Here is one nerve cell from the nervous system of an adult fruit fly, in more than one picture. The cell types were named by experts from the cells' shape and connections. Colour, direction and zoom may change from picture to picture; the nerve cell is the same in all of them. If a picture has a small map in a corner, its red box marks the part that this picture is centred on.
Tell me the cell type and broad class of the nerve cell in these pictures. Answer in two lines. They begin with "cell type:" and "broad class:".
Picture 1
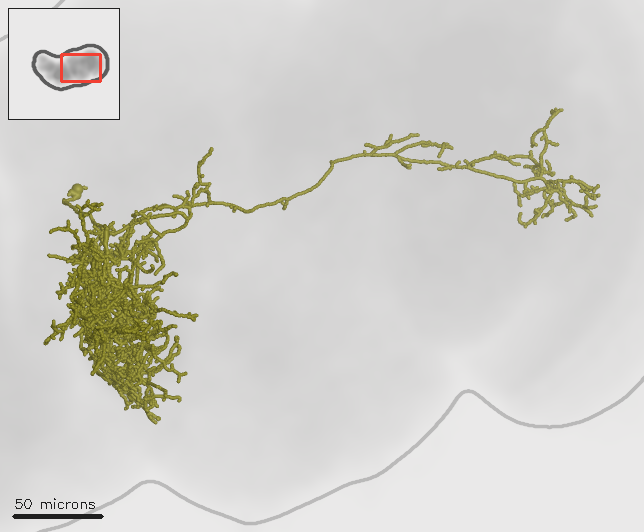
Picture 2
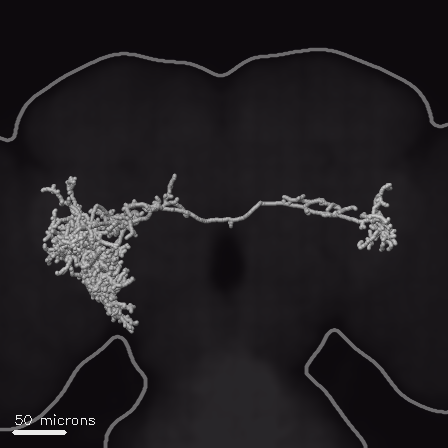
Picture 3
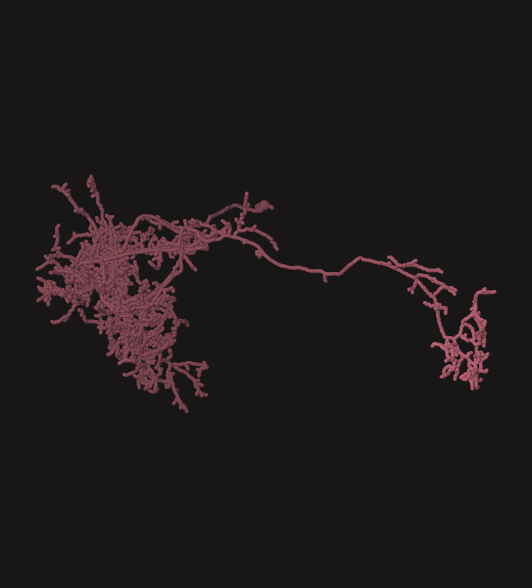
cell type: AVLP502
broad class: central-brain intrinsic neuron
